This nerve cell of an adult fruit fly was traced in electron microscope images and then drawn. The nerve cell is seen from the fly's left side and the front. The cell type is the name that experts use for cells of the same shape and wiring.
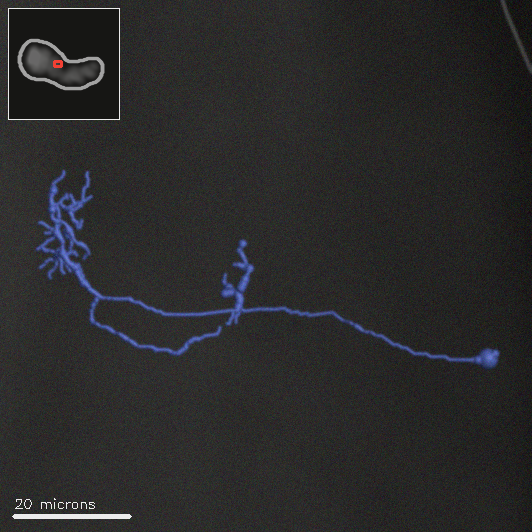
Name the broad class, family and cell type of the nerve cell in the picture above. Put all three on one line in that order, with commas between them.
optic-lobe intrinsic neuron, T, T5b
